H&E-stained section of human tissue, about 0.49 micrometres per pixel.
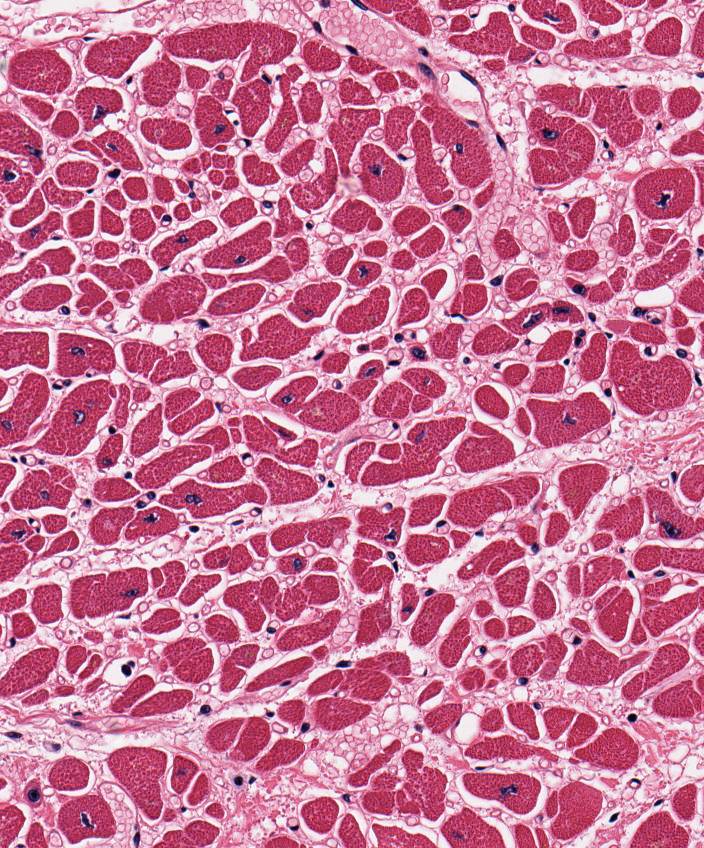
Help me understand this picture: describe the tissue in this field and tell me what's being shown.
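Mostly cross-cut muscle fibres fill the field, irregular and angular, some branched. Where a nucleus shows, it's single, dark and central. The cytoplasm is deep red, finely stippled. Clear shrinkage gaps separate many fibres from surrounding connective tissue. So this is left ventricle of the heart.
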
